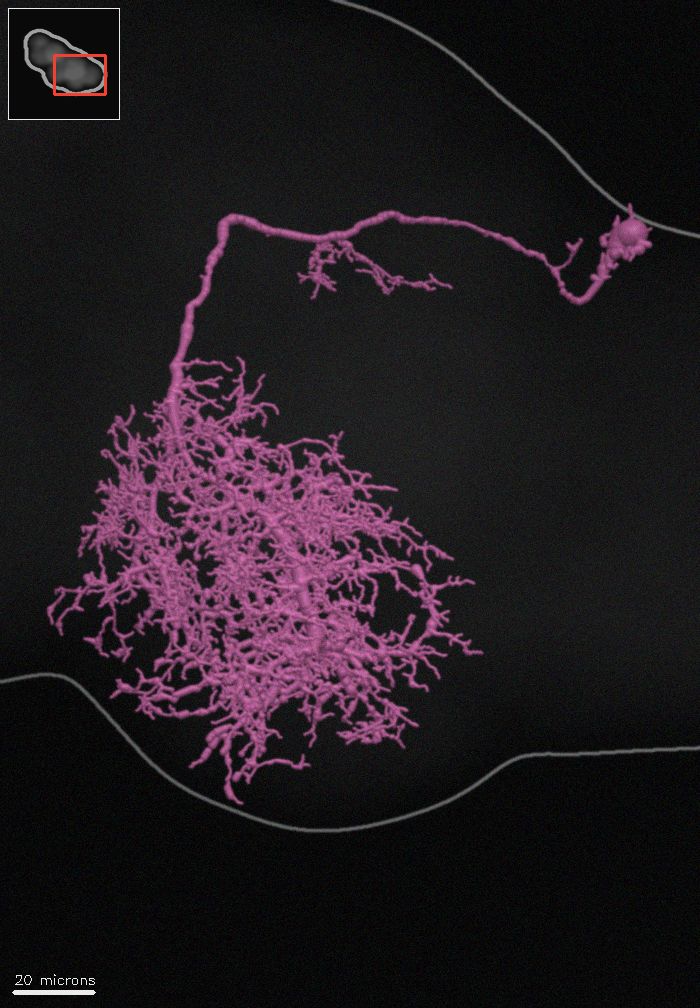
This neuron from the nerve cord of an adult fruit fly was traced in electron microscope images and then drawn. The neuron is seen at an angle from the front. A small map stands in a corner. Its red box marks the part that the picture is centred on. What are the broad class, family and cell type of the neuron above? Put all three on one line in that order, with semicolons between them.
nerve-cord intrinsic neuron; hemilineage 19B; IN19B003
